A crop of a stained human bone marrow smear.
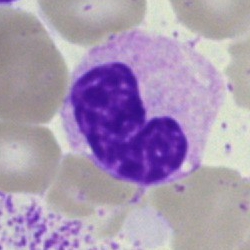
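Segmented neutrophil, the central cell of this stained bone marrow smear. The nucleus lies off-centre, toward the lower left of the cell. The cytoplasm is plentiful, widest on the upper right side and pale lilac-pink, with fine, faint pinkish-purple granules scattered through it.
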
